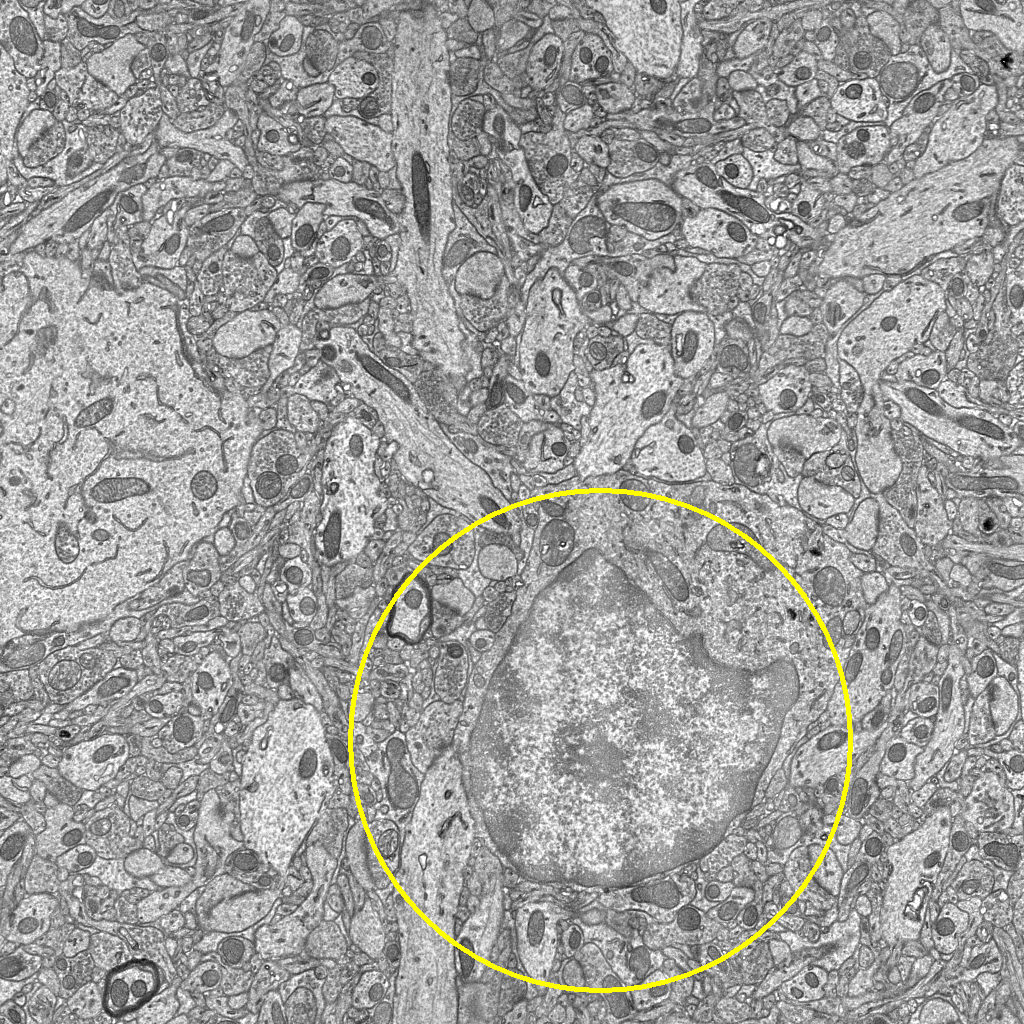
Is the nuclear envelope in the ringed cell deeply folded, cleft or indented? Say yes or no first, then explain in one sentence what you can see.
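Yes. The nuclear outline has a deep notch cut into its upper right side.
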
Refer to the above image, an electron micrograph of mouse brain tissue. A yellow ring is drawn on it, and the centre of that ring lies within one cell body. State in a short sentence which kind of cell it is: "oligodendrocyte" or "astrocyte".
The centre of the ring falls on an oligodendrocyte.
